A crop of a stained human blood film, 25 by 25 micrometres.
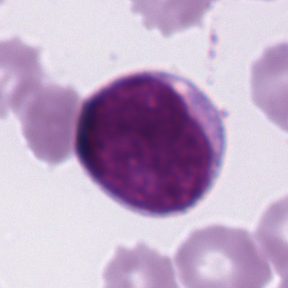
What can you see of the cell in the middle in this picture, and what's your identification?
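The cell is round to slightly oval, with a smooth outline and no projections from its surface. Its nucleus is round to oval, without notch or lobes, and sits off-centre toward the left, so most of the cytoplasm lies on the right. This cell is a myeloblast.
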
